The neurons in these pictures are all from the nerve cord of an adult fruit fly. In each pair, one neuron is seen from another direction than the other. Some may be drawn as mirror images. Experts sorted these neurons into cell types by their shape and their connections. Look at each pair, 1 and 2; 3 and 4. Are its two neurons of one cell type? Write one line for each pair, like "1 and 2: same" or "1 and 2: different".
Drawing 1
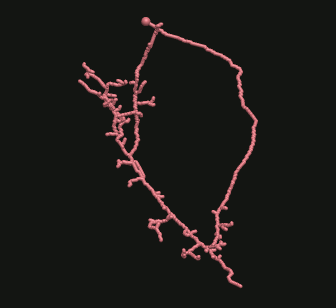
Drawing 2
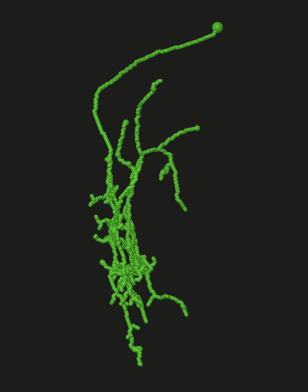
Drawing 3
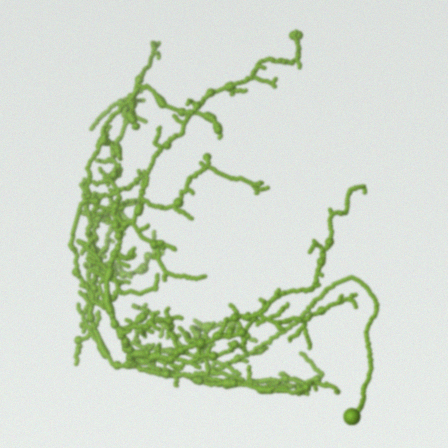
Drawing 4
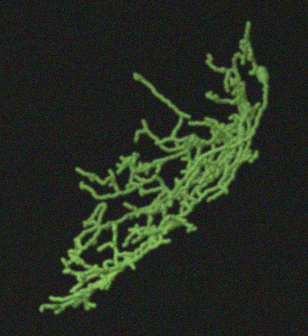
1 and 2: same
3 and 4: different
